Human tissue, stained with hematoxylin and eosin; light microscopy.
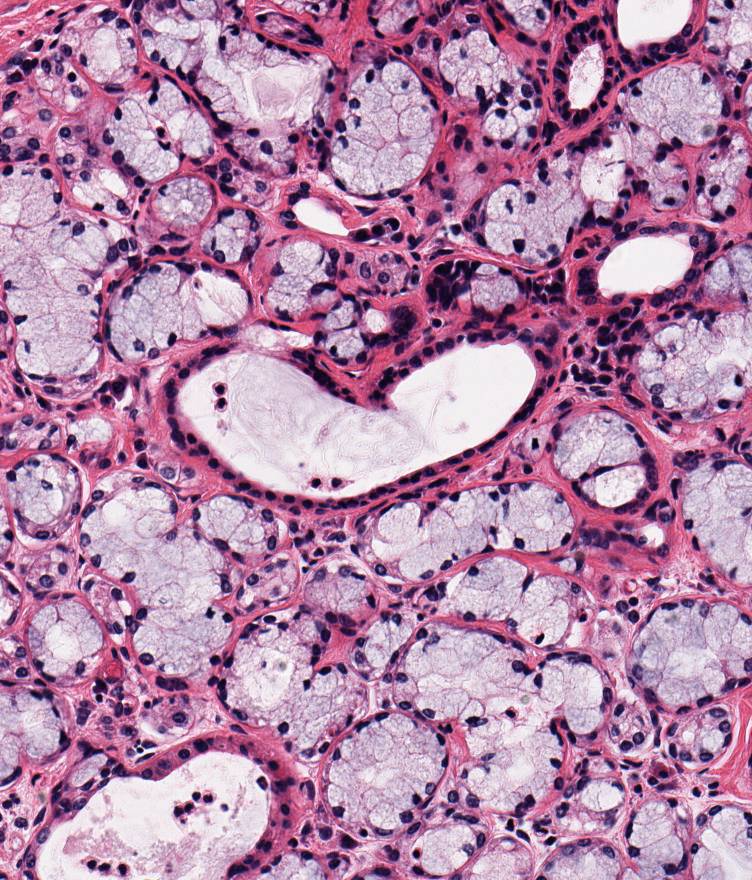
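Minor salivary gland, haematoxylin and eosin. First, the acini consist of mucous cells with pale, bubbly, grey-violet cytoplasm. Their nuclei are small, dark and flattened against the outer edge of each acinus. Next, the central duct is lined by low cuboidal cells with dark nuclei. Lastly, several smaller round empty lumens lie in the upper right.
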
